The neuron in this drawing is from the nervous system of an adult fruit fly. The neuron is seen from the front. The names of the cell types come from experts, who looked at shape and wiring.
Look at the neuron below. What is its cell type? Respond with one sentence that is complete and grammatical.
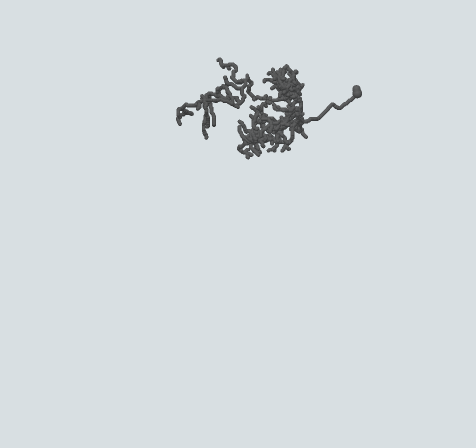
The type of this neuron is the cell type INXXX365.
